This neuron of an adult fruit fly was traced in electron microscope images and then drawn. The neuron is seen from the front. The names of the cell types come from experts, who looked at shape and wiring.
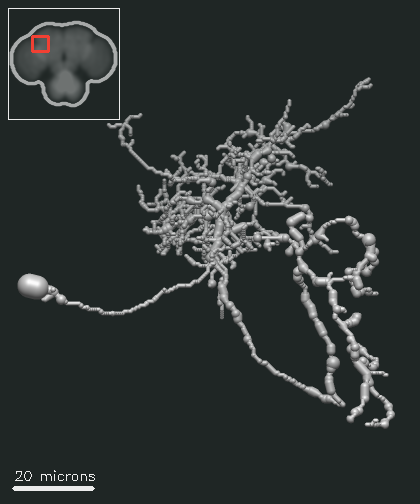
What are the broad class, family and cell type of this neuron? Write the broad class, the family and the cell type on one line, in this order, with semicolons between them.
central-brain intrinsic neuron; hemilineage VLPl2_posterior; LHAV2b2_b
